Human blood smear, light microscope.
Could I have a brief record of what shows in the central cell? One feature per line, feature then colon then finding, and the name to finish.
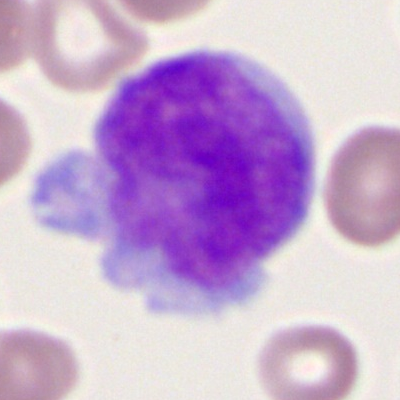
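Nucleus: fills most of the cell
Chromatin: purple, finely textured, a few lighter patches
Cytoplasm: pale blue, mostly along the left and lower edges
Outline there: ragged, with irregular projections
Cell: myeloblast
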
